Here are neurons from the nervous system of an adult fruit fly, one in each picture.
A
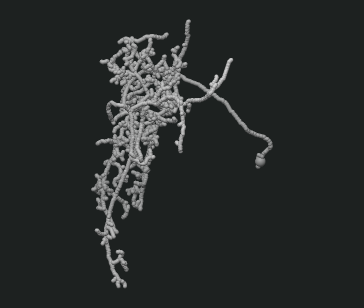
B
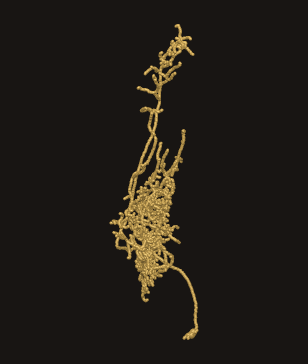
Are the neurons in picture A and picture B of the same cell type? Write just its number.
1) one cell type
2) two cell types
1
